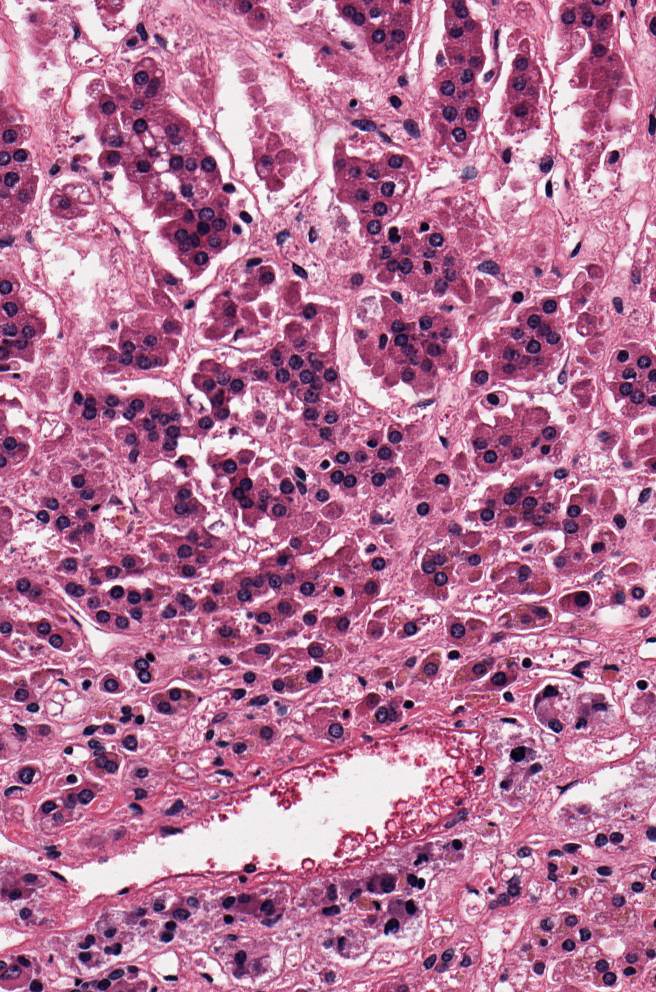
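Adrenal gland (haematoxylin and eosin). Throughout the field, cells are arranged in nests and cords separated by thin, delicate septa. The principal cells are polygonal, with abundant pink, finely granular cytoplasm. Some cells in the lower half contain golden-brown granular pigment. No glands with lumens are formed anywhere in the field.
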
